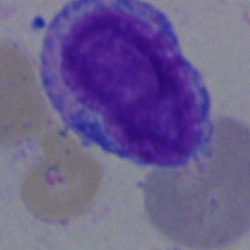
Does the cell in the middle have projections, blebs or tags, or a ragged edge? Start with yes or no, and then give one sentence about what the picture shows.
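Yes. The cell border is ragged, with small blebs along its edge.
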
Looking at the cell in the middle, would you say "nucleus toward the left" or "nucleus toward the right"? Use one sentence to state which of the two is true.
The cell has its nucleus positioned toward the right.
